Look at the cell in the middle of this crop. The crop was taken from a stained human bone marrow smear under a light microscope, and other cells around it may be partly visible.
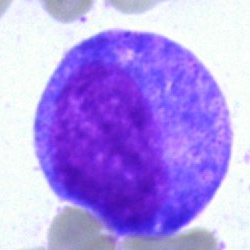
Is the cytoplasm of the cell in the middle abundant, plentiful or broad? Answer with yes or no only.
Yes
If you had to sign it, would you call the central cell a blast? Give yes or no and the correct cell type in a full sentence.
No, the cell located centrally is a promyelocyte rather than a blast.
